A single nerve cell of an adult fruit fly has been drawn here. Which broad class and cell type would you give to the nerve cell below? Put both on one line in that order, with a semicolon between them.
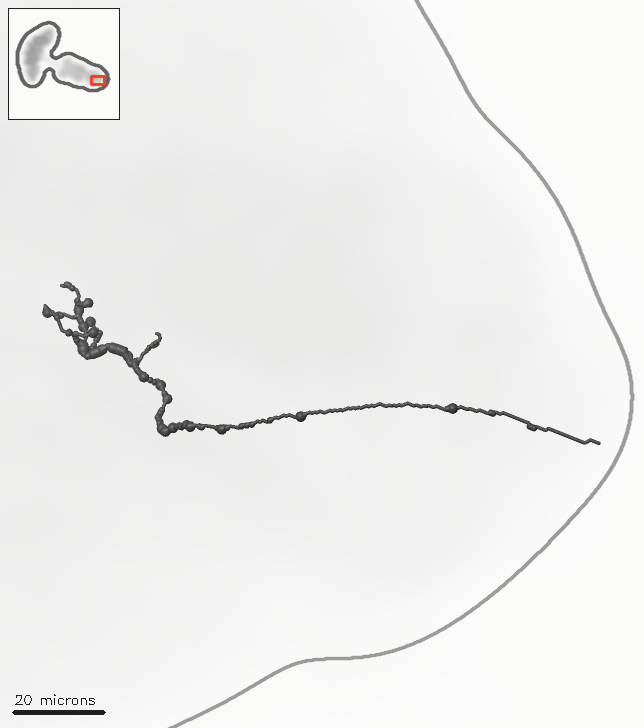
sensory neuron entering the nerve cord; SNxx03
